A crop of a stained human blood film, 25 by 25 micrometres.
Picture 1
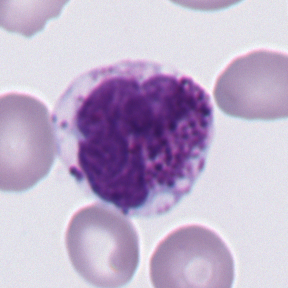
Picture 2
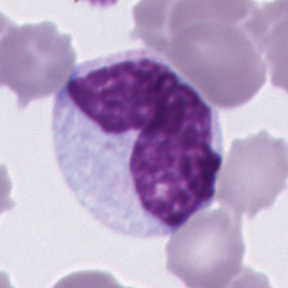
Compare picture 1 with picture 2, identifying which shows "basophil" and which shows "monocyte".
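The first picture is the basophil; the second is the monocyte. Look first at the granules: coarse dark purple ones lie thickly over the right part of the basophil's nucleus, while the monocyte has no coarse granules, only a fine, faint, dust-like texture in its cytoplasm.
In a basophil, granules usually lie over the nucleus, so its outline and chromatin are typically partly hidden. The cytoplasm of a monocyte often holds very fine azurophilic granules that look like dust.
The nuclei differ too: the basophil's has a notch in its upper edge giving a lobed shape, while the monocyte's bends into a curved band along the upper and right parts of the cell. The monocyte's pale greyish-blue cytoplasm is cupped inside that curve, on the left and lower left; the basophil's visible cytoplasm is pale and nearly colourless. The monocyte measures about 17 by 14 micrometres, and its nucleus fills about 60% of the cell's area.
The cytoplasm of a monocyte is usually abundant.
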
